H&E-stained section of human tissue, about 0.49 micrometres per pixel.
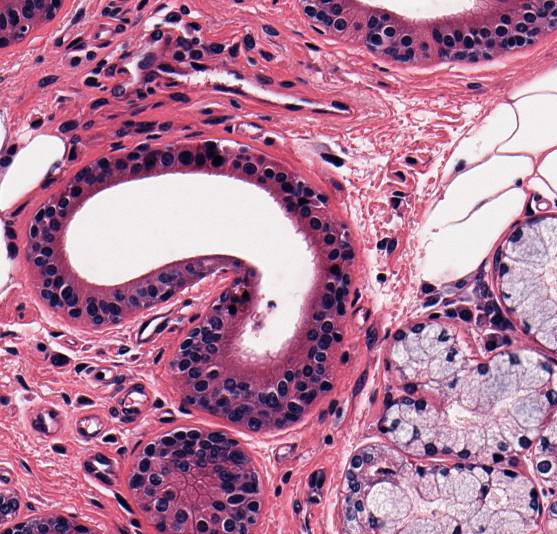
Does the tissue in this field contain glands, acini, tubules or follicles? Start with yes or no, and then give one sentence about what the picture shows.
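Yes. A large curved duct occupies the centre-left of the field, with a cluster of pale mucous acini at the lower right.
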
